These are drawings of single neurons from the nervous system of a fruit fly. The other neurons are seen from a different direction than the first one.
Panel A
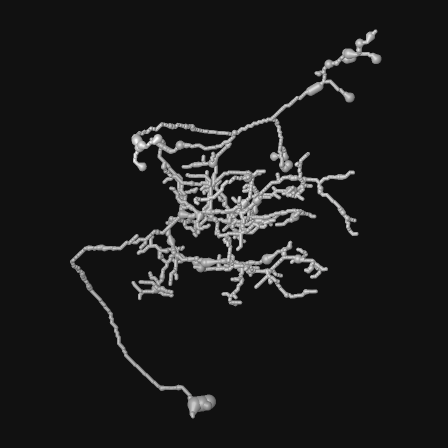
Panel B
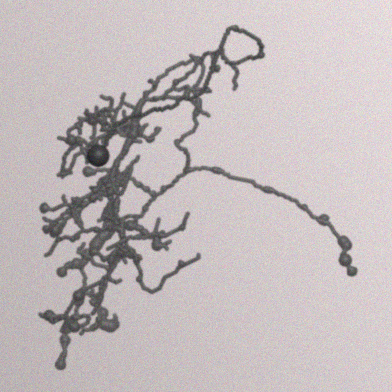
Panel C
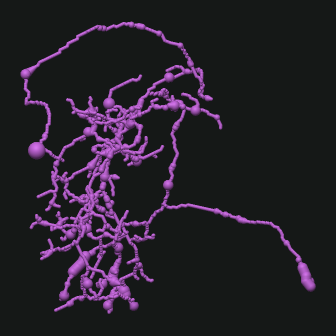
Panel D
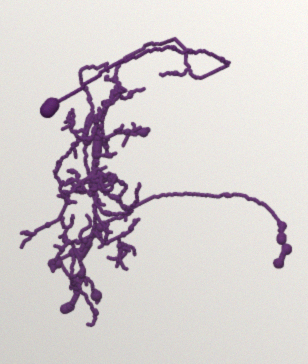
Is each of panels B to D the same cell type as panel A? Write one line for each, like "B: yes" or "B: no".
B: yes
C: yes
D: yes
